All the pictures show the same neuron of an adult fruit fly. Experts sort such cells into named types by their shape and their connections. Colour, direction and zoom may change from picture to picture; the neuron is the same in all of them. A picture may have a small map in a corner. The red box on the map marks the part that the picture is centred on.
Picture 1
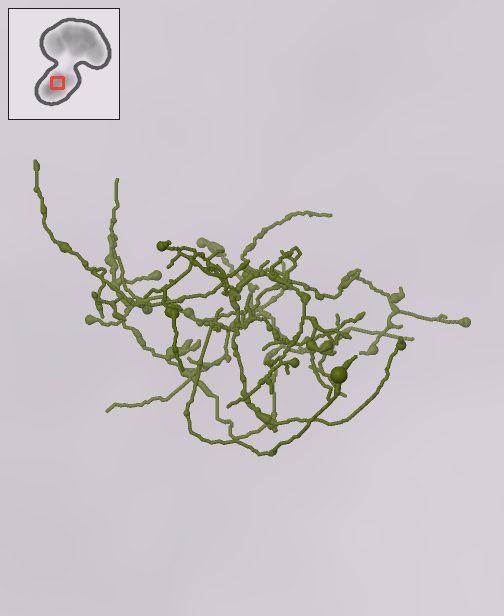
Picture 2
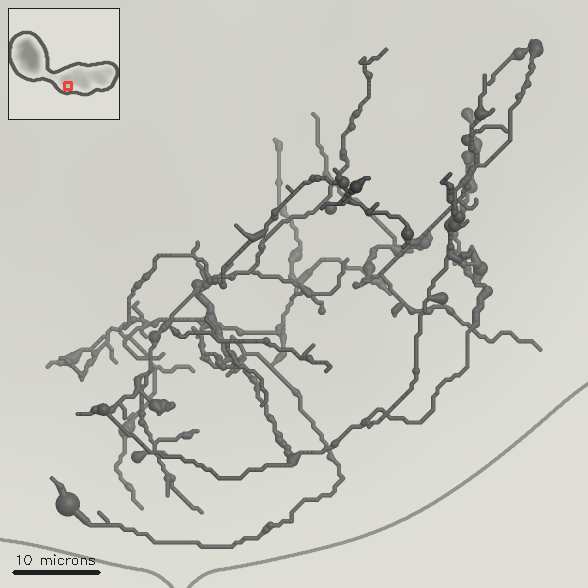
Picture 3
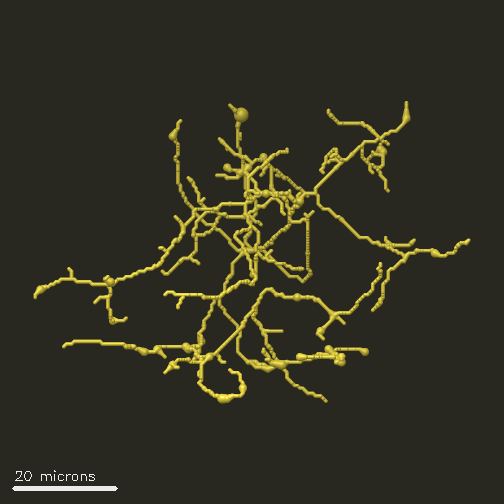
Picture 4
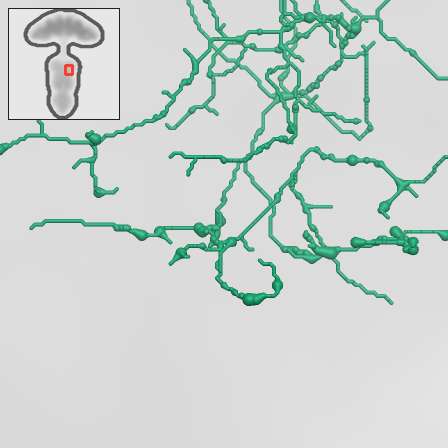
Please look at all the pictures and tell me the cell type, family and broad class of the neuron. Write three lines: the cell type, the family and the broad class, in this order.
IN01B064
hemilineage 01B
nerve-cord intrinsic neuron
